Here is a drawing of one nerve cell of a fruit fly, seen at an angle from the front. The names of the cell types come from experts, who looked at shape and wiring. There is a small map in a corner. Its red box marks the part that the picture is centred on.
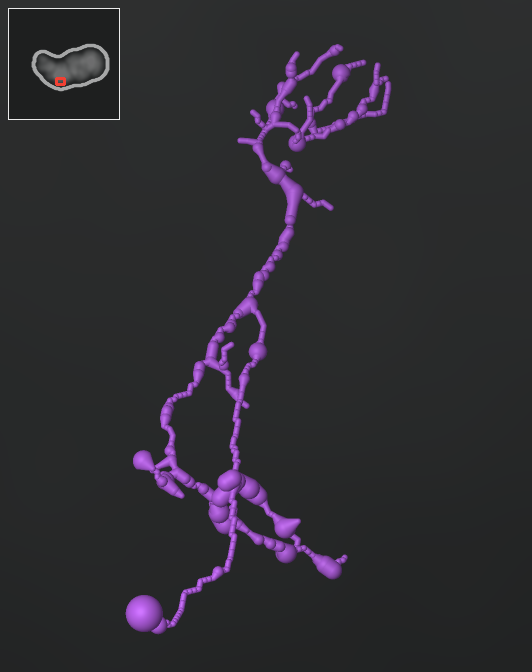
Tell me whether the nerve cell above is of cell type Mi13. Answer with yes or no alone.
yes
